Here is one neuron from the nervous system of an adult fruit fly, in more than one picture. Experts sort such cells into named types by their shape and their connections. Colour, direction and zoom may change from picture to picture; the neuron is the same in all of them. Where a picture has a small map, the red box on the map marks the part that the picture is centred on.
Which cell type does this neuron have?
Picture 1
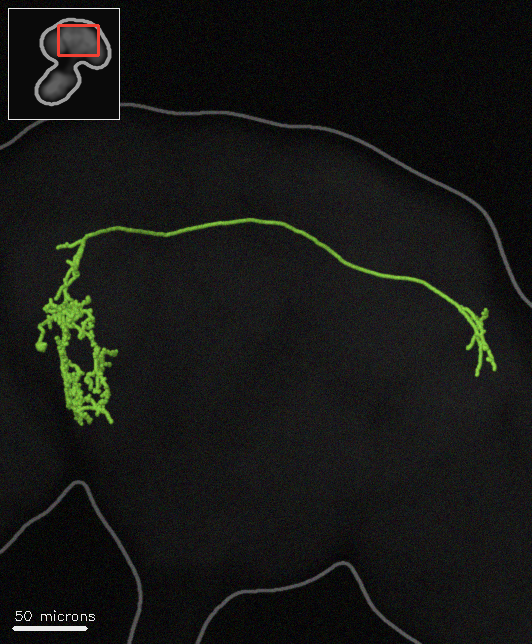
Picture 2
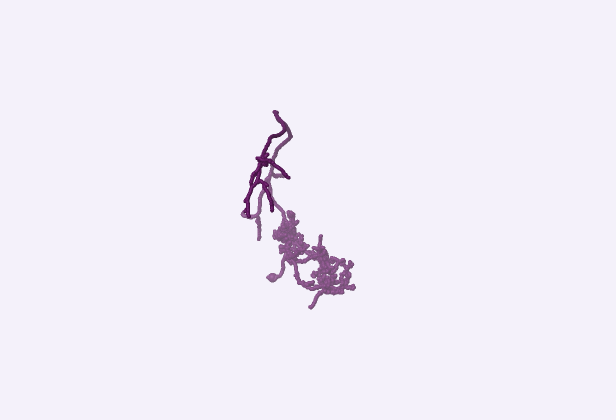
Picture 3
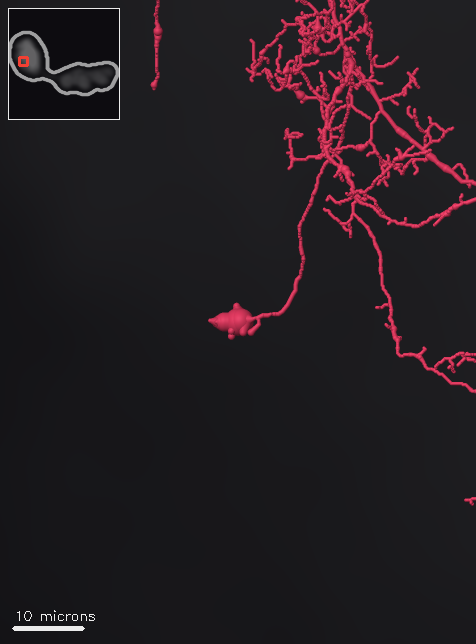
AVLP145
